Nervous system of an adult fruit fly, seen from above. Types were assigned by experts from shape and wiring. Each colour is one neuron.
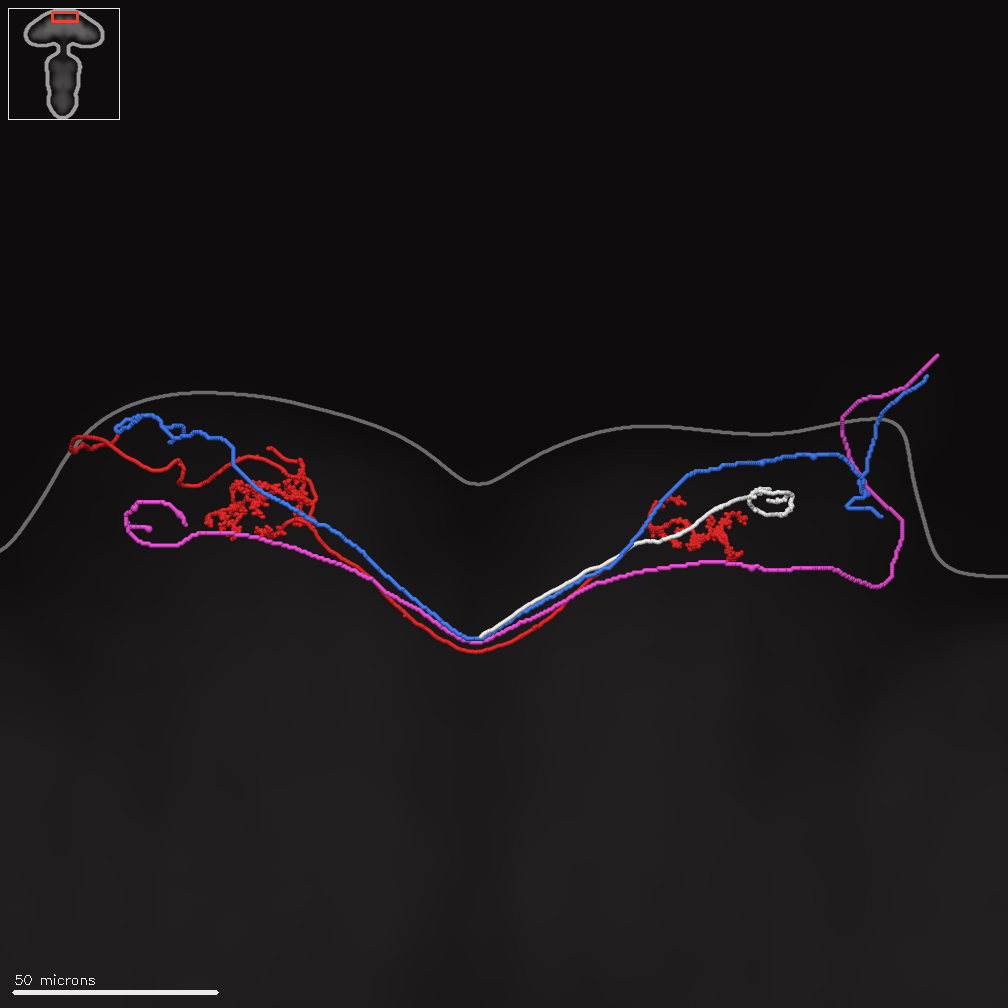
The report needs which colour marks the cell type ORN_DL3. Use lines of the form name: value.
colour: magenta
